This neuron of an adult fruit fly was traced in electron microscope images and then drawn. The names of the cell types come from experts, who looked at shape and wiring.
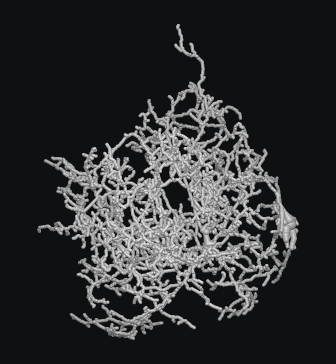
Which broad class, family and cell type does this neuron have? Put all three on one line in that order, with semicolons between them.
nerve-cord intrinsic neuron; hemilineage 13A; IN13A003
